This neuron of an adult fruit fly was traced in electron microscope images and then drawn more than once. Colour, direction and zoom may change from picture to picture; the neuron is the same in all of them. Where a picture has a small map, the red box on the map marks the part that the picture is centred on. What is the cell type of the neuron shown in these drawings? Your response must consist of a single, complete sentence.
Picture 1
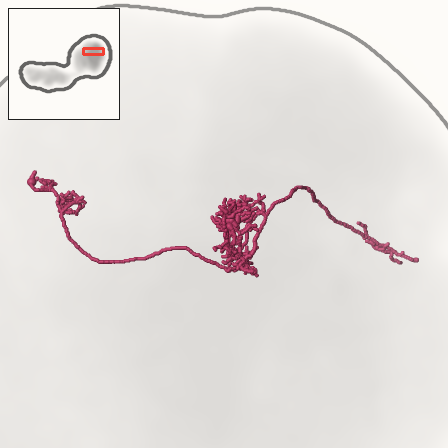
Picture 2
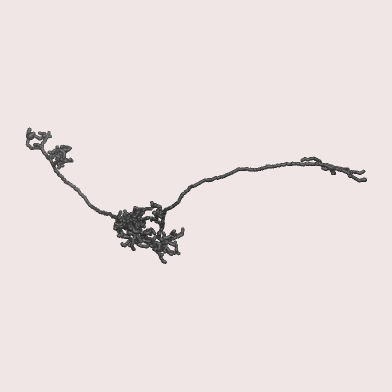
It is to cell type PFGs that the neuron belongs.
